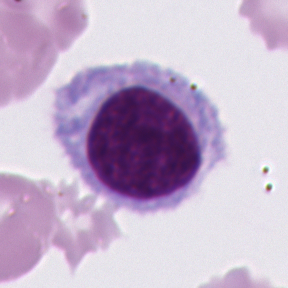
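Hairy cell, the cell in the middle of this stained smear of human peripheral blood. Look first at the cytoplasm, which is a pale greyish-blue. Right around the nucleus you can find a paler band of it. Search the cytoplasm slowly and you will see no distinct granules. Then look into the nucleus of this hairy cell, where no distinct nucleolus stands out.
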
